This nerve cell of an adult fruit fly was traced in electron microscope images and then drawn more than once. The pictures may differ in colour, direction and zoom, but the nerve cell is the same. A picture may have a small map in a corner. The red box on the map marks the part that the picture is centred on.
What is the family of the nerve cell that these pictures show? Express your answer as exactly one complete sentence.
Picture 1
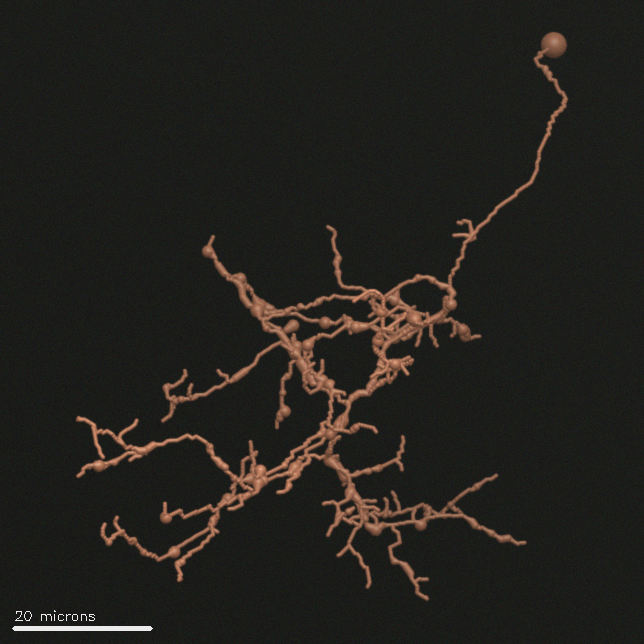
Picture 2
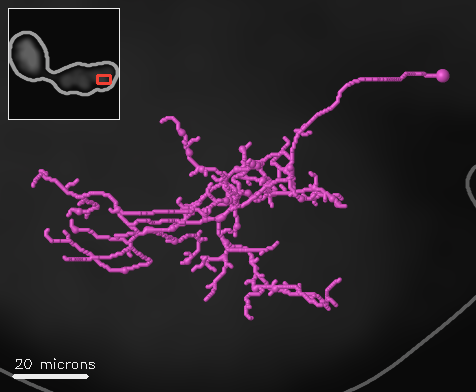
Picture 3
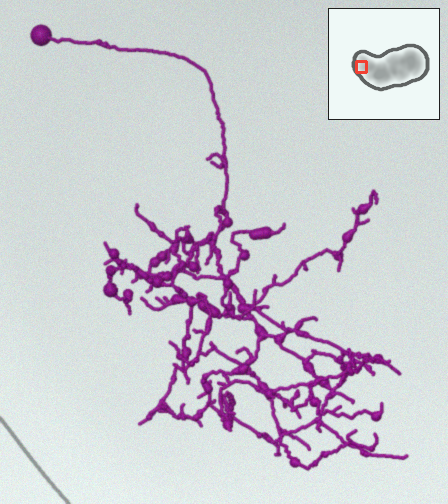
This nerve cell is within the family hemilineage 20A.22A.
